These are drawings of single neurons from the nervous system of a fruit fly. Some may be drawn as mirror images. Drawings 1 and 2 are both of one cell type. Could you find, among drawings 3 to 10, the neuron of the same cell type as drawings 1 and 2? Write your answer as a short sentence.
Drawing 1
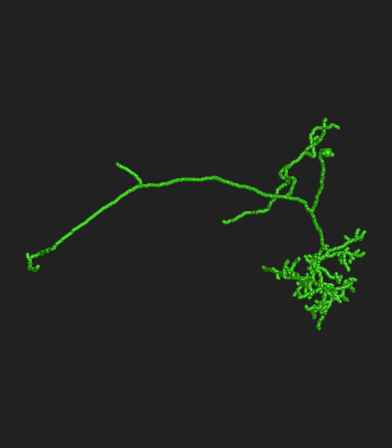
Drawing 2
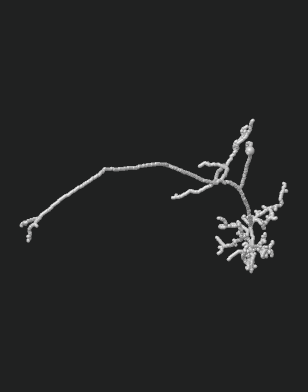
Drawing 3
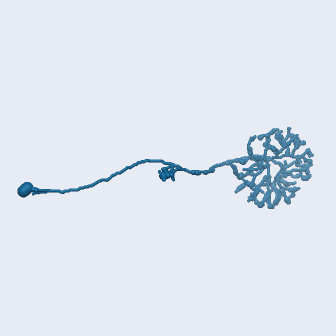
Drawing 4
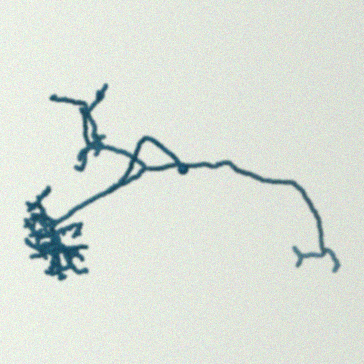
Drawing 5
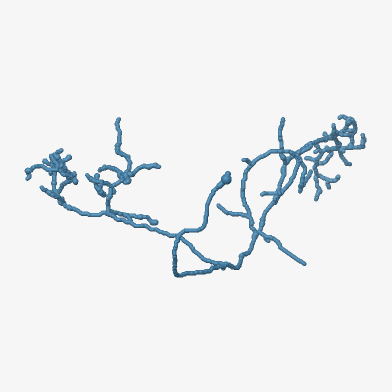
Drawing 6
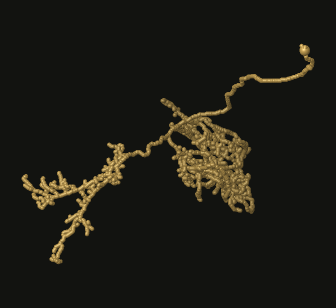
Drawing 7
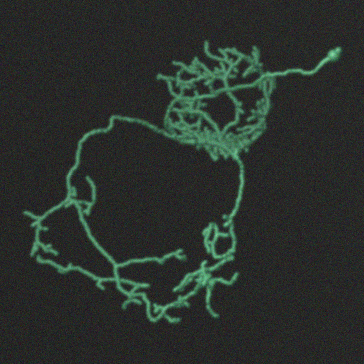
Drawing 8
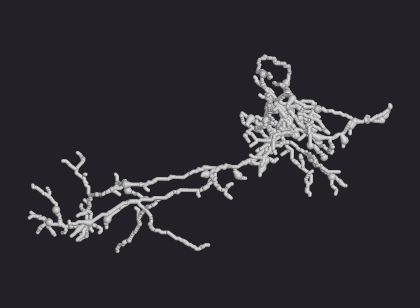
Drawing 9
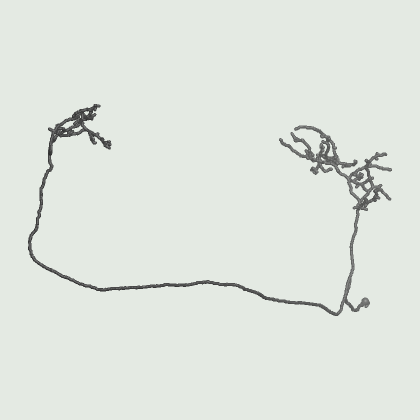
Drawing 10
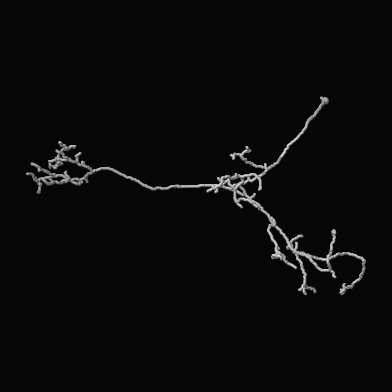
Drawing 4 shows a neuron of the same cell type.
